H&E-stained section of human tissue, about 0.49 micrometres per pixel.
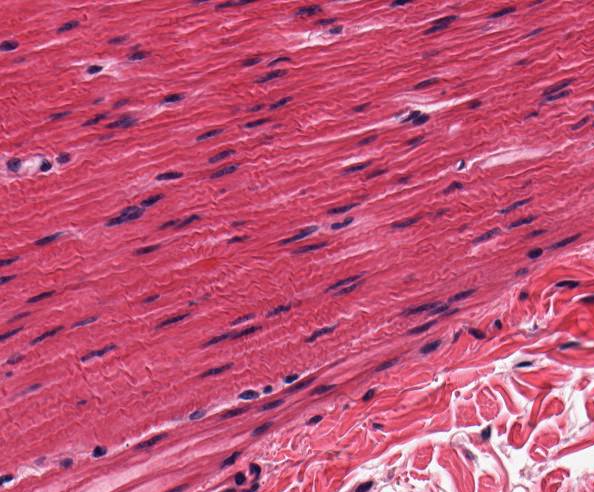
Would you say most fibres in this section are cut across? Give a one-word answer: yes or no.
No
